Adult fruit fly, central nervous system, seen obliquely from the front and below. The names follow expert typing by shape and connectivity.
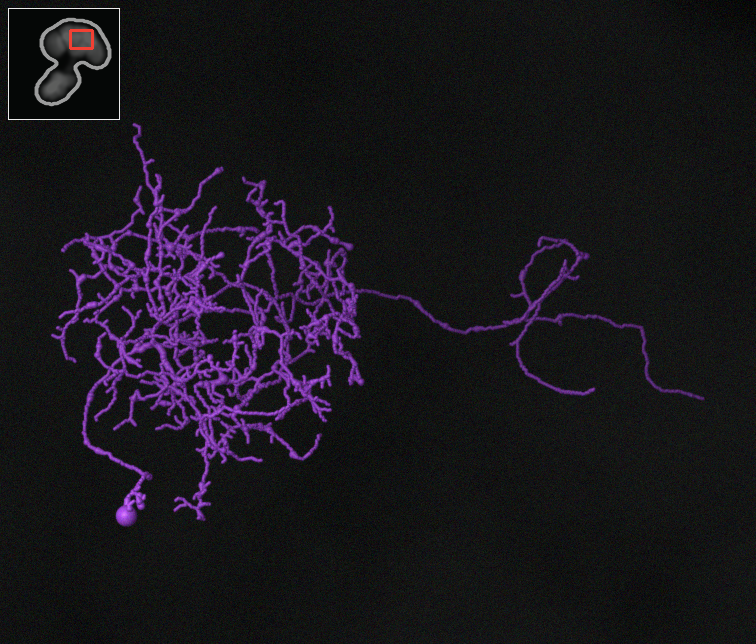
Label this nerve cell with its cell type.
CB3417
